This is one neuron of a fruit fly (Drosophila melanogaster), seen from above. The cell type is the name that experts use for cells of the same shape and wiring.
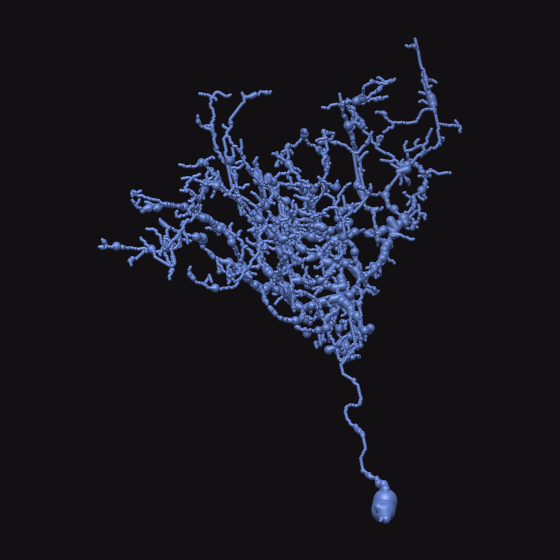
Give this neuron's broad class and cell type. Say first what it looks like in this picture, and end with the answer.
More than a hundred branch ends can be seen. In this view it is taller than it is wide. This is a central-brain intrinsic neuron. It is of cell type LAL113.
